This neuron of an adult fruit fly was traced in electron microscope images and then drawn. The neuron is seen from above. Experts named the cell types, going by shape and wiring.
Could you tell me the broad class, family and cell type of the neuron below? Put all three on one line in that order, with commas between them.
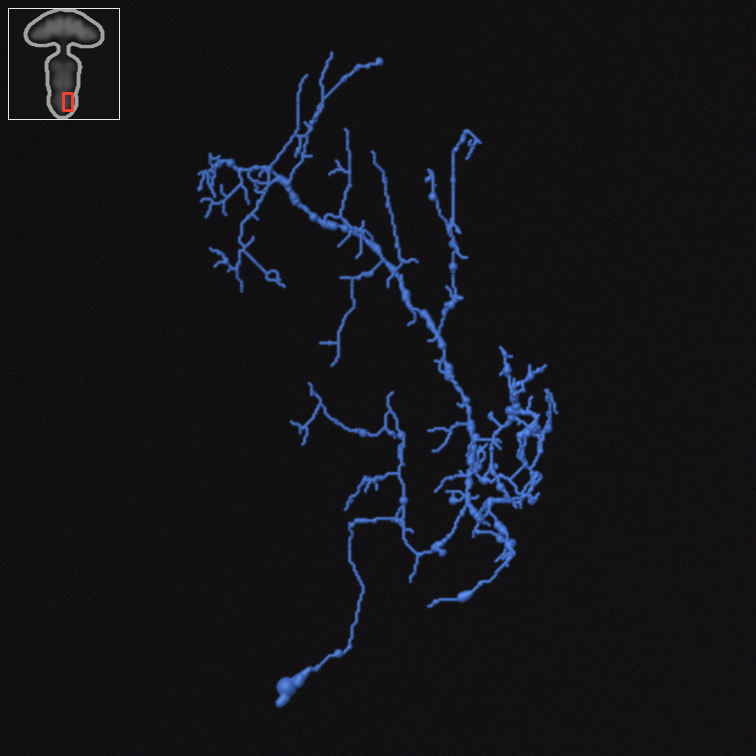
nerve-cord intrinsic neuron, hemilineage 13A, IN13A053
